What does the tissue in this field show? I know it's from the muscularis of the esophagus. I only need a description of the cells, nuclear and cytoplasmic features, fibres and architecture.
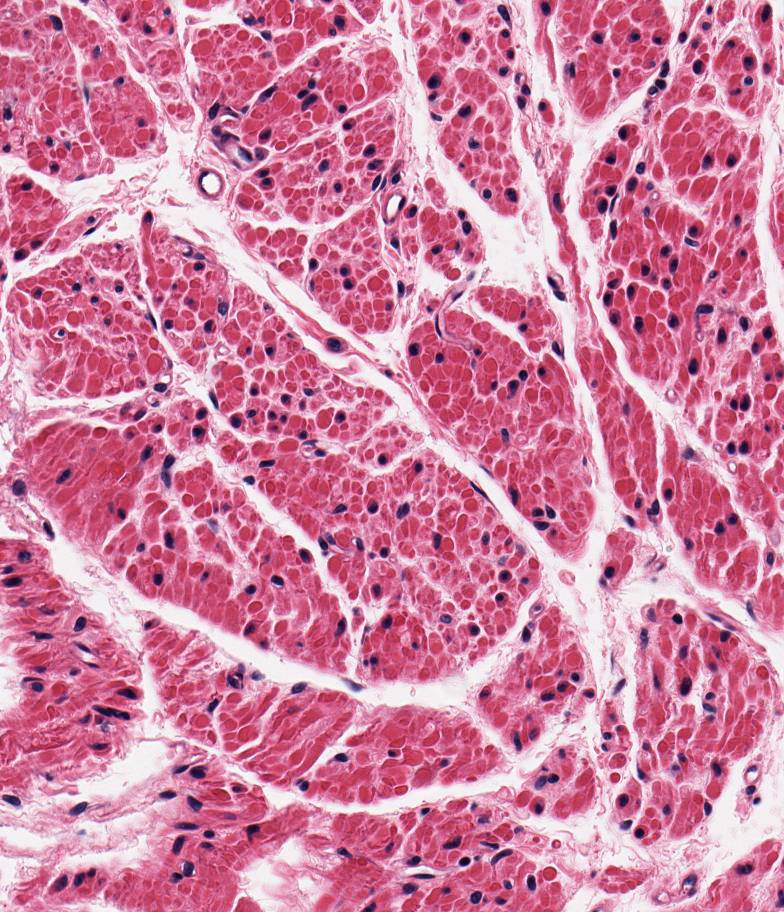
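Bundles of muscle cells fill the field, separated by thin, pale connective tissue septa. The cytoplasm stains deep, even pink. Toward the lower left, bundles cut lengthwise or obliquely show elongated, cigar-shaped nuclei; in cross-cut bundles, smooth muscle cell nuclei sit centrally within their profiles.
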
